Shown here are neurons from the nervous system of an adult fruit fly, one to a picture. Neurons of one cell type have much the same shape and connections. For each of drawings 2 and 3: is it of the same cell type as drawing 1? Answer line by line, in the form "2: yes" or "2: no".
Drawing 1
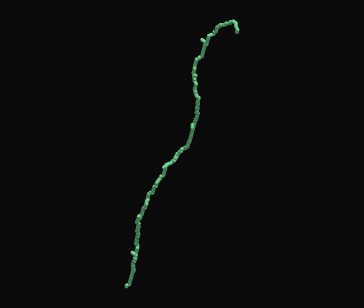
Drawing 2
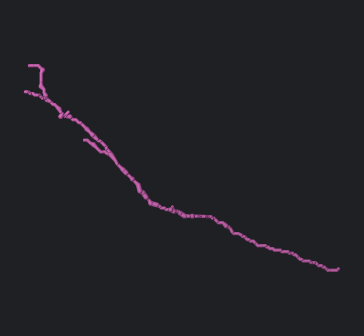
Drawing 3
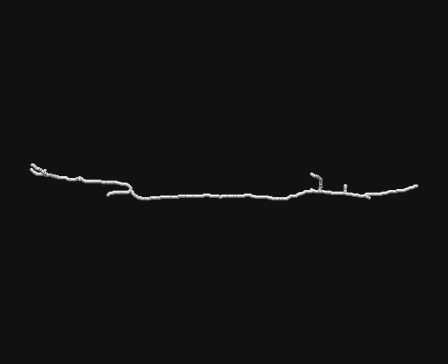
2: yes
3: yes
